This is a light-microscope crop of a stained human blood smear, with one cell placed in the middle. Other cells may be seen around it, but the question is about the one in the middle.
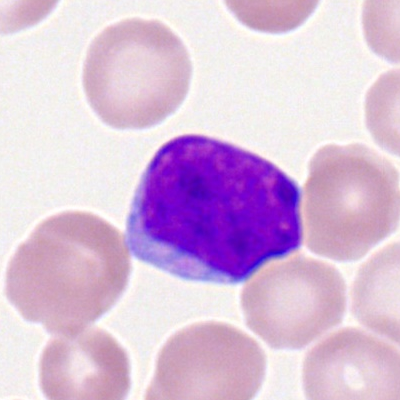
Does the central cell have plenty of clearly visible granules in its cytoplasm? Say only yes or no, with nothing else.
No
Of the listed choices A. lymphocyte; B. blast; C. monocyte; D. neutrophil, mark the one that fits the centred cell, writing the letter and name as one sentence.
Well, the cell in the middle is a blast, making option B right.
